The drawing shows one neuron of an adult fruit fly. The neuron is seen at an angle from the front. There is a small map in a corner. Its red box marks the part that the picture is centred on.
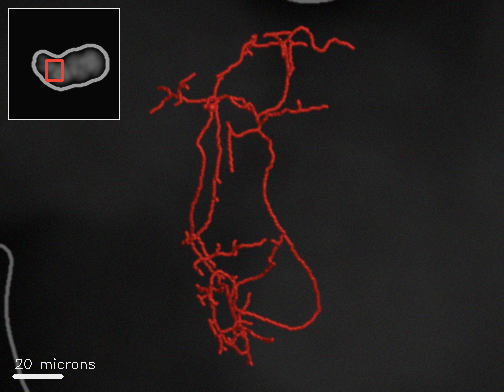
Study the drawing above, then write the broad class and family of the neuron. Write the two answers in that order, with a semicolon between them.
nerve-cord intrinsic neuron; hemilineage 17A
